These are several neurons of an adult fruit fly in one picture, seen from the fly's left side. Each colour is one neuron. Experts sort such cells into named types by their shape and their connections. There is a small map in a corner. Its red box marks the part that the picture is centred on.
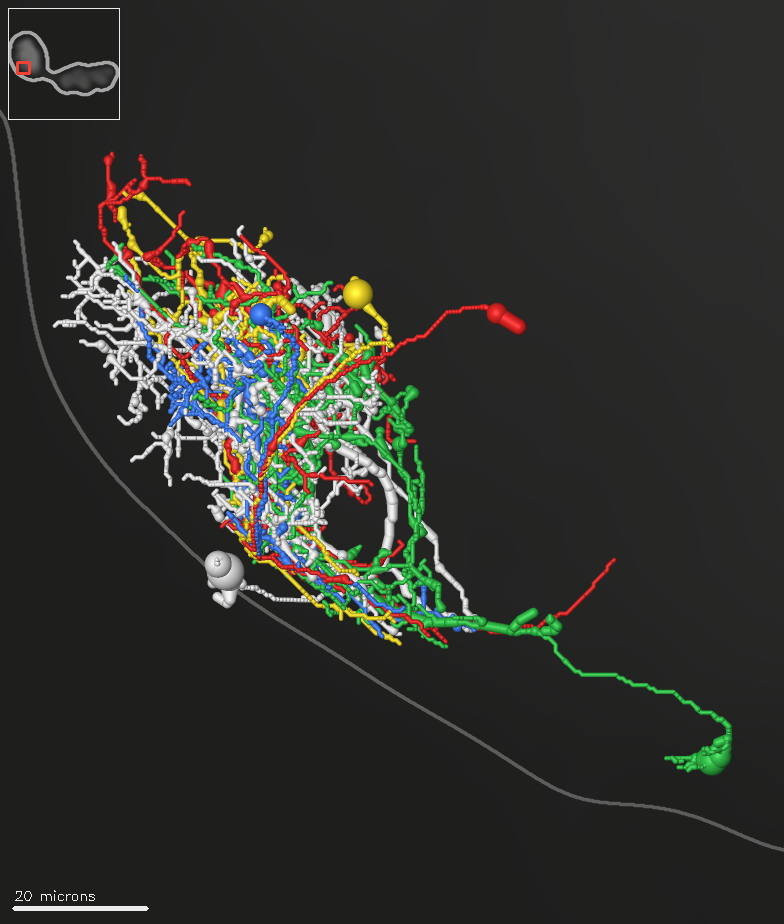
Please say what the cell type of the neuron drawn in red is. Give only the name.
GNG401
